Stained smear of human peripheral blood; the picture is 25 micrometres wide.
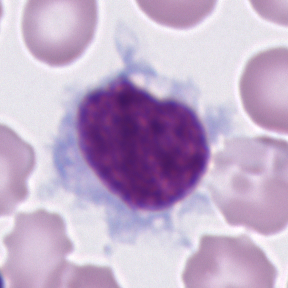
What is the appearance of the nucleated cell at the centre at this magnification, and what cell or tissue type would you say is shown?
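Fine, hair-like wisps of cytoplasm project from the edge of the cell on several sides. A single rounded oval nucleus, without lobes, shows no distinct nucleoli. No granules are visible in the cytoplasm. What is shown is a hairy cell.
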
